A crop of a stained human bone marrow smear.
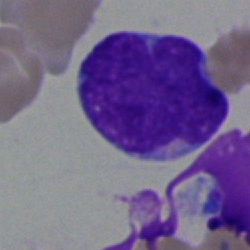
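blast at the centre of a stained human bone marrow smear, seen under the light microscope. First I notice a smooth, rounded-oval outline. Turning to the nucleus, I can make out a small notch at its top edge, and it fills most of the cell. What cytoplasm I can see is pale blue.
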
